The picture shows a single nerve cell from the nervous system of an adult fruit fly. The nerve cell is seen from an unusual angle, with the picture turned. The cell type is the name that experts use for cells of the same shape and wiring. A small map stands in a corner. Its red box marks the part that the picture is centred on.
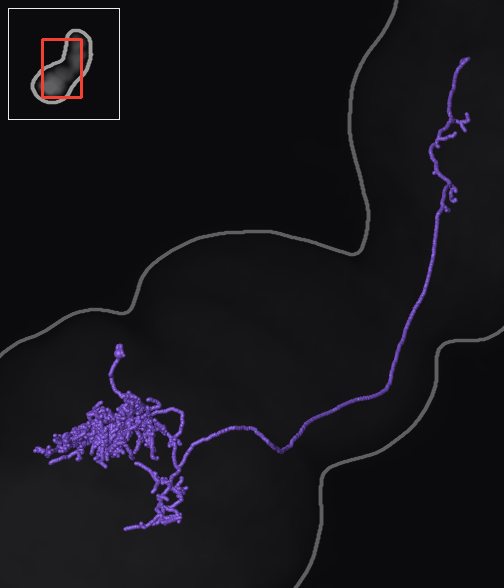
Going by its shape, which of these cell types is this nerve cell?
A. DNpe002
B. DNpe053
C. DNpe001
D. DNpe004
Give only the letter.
C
